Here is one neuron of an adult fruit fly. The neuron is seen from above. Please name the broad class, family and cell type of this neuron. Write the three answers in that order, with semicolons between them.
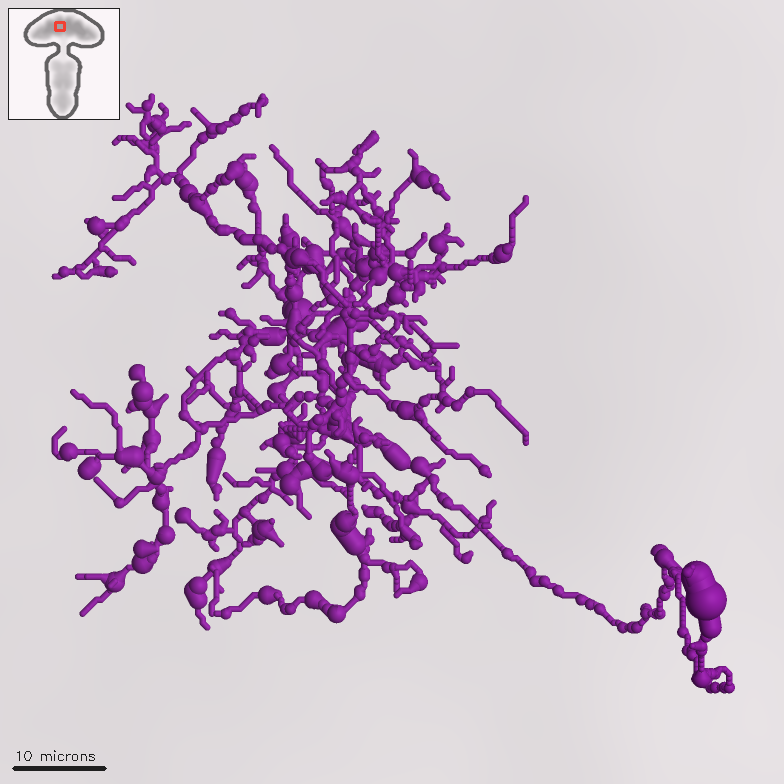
central-brain intrinsic neuron; hemilineage DM1_antero_ventral; VES049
